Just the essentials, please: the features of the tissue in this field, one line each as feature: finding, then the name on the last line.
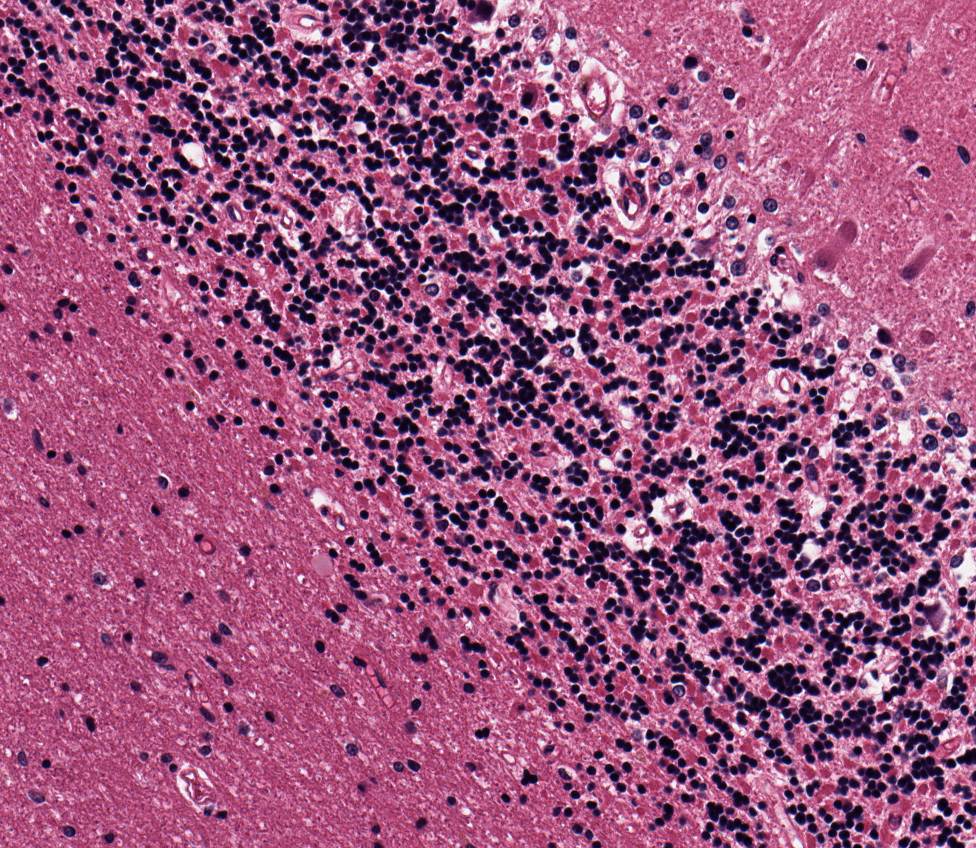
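Band: broad, densely packed dark nuclei, diagonal from upper left to lower right
Nuclei: mostly small, round, deeply dark-staining, very little visible cytoplasm
Islands: small, irregular, pink, scattered among the band's nuclei
Lower left: pink, finely fibrillar tissue, sparse scattered nuclei
Name: cerebellum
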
